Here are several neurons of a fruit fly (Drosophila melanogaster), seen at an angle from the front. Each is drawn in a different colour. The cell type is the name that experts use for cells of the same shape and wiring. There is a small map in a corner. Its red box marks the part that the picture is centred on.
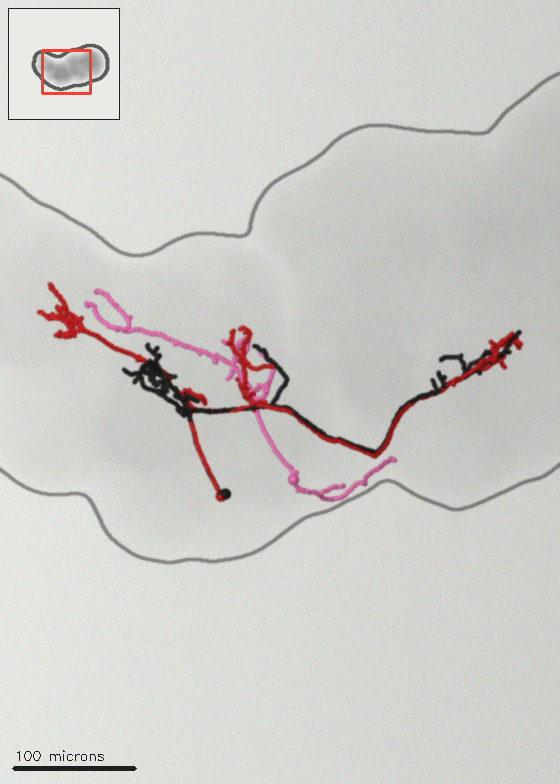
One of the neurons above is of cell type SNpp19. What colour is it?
pink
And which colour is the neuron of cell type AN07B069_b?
black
